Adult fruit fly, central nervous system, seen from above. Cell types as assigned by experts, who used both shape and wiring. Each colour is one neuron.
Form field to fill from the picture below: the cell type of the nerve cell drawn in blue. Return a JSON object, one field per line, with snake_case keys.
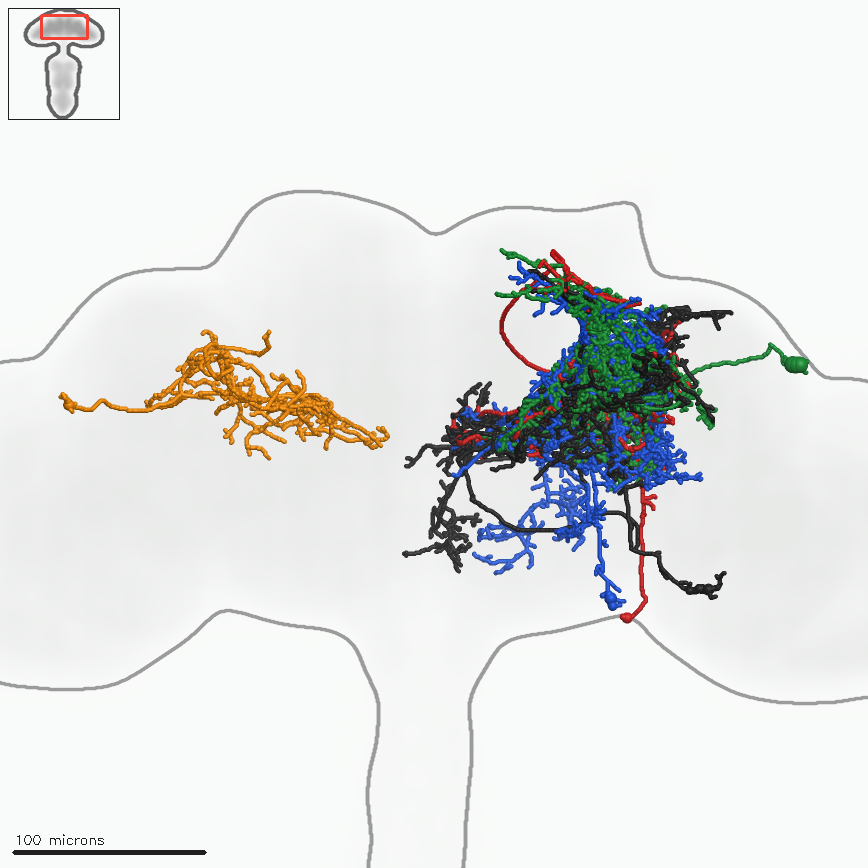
{
 "cell_type": "CL311"
}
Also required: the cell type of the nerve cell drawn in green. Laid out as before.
{
 "cell_type": "PVLP016"
}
